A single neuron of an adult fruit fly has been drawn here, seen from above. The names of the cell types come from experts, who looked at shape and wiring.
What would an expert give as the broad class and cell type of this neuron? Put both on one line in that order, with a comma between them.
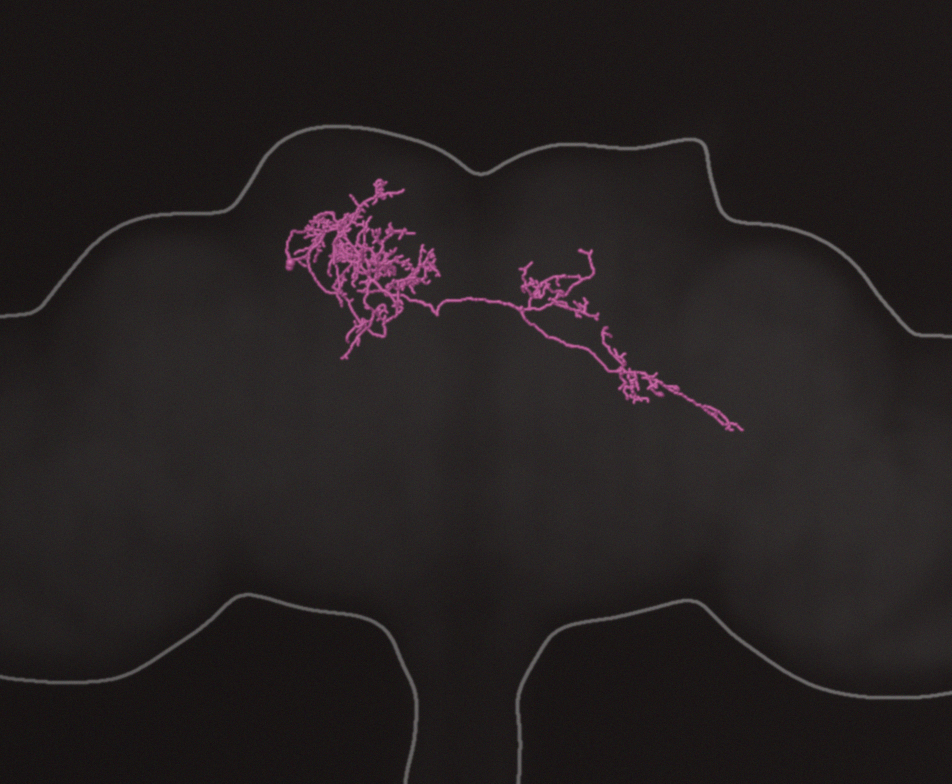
central-brain intrinsic neuron, CRE009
